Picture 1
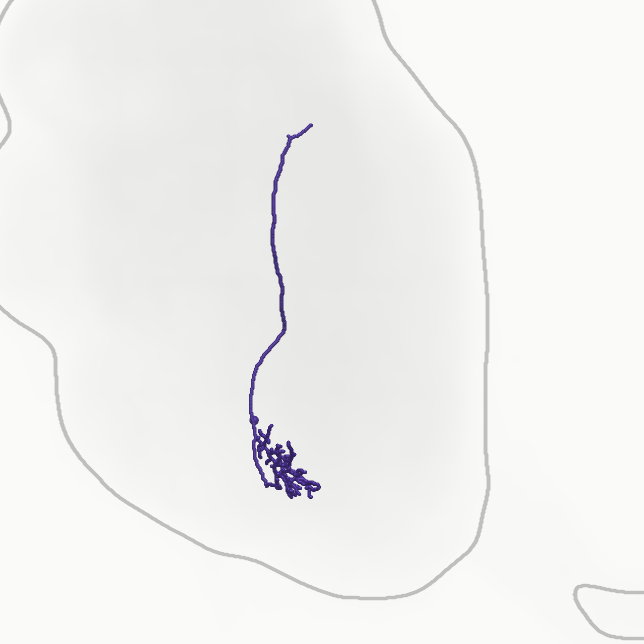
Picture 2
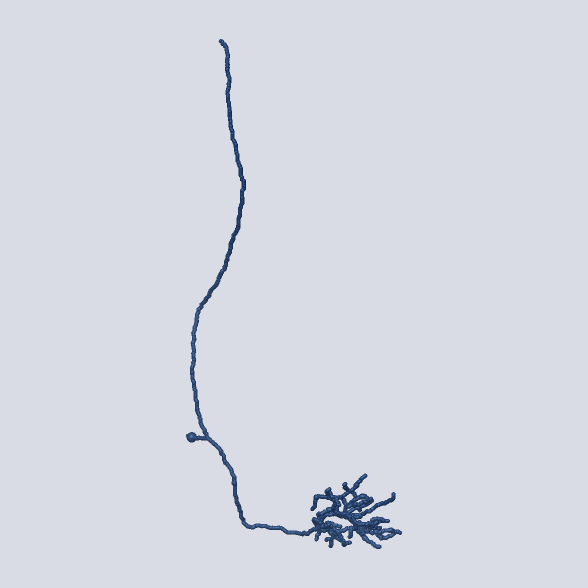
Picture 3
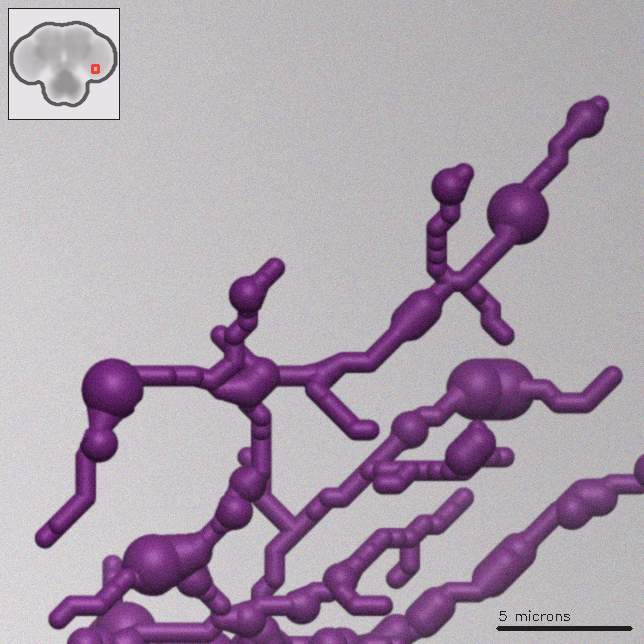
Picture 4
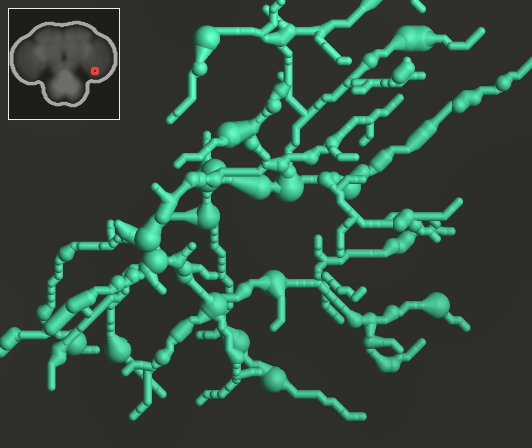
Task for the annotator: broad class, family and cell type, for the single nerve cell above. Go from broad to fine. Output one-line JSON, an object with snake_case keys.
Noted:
{"broad_class": "visual projection neuron", "family": "MeVP", "cell_type": "MeVP2"}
